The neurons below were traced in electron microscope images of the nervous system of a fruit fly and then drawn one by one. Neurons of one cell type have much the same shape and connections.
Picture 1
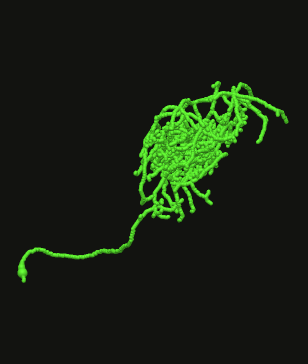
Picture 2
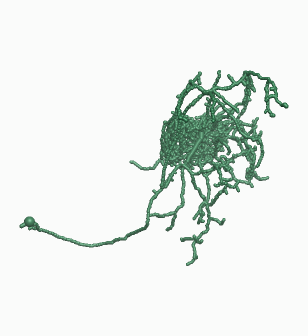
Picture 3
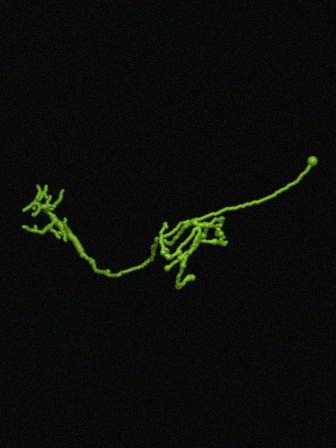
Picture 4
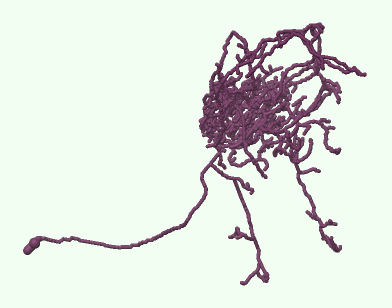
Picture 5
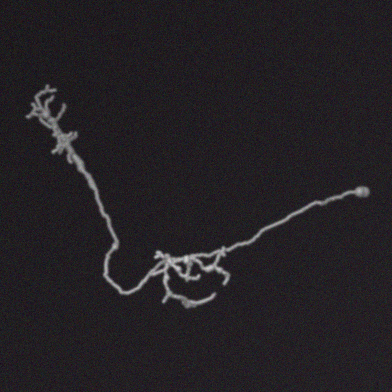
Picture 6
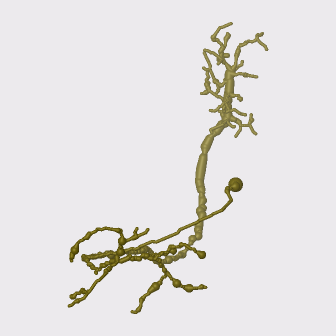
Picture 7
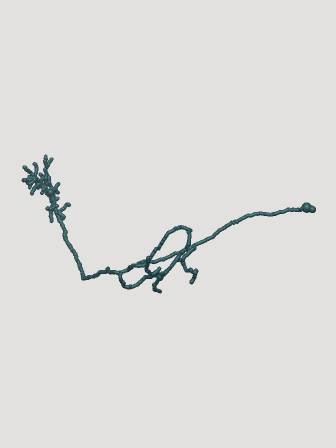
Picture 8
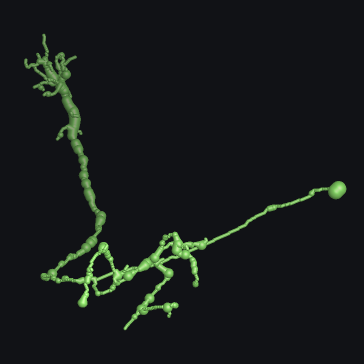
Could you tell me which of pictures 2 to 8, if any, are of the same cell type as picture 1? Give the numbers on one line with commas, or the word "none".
2, 4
